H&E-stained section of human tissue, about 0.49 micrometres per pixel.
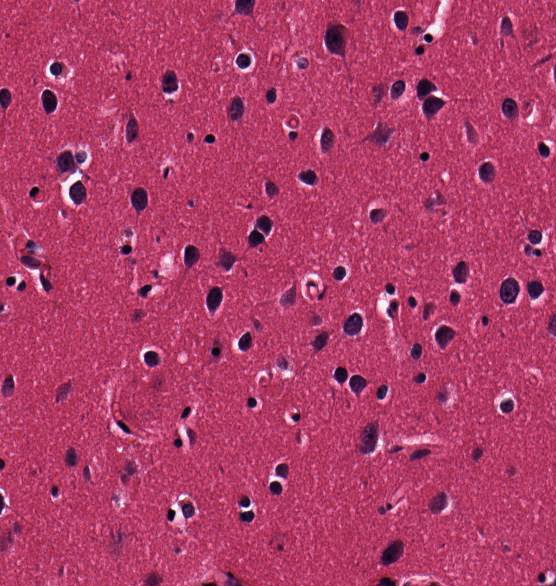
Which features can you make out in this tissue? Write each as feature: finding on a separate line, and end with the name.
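Matrix: uniform pink, finely granular, cells scattered singly
Neurons: larger, angular, triangular bodies, scattered throughout
Small cells: round dark nuclei, no visible cytoplasm, between larger cells
Absent: glands, epithelium, fat cells
Tissue: cerebral cortex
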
